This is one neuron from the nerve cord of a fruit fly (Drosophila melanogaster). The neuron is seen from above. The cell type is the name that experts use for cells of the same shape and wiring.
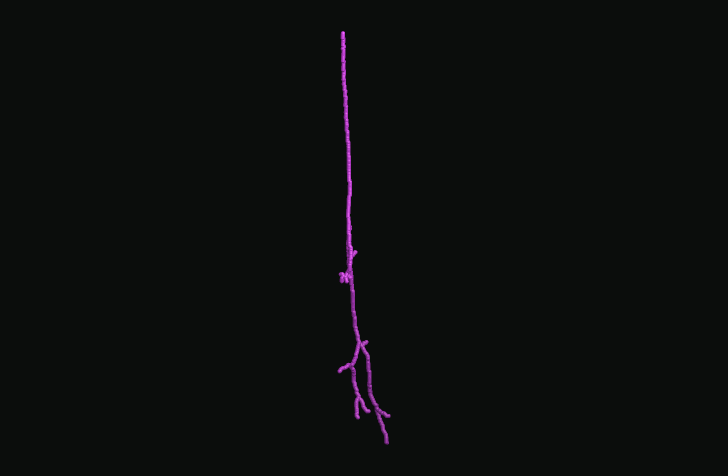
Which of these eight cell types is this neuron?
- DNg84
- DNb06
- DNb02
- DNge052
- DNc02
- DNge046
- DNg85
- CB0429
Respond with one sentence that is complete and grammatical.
It is to cell type DNg84 that the neuron belongs.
